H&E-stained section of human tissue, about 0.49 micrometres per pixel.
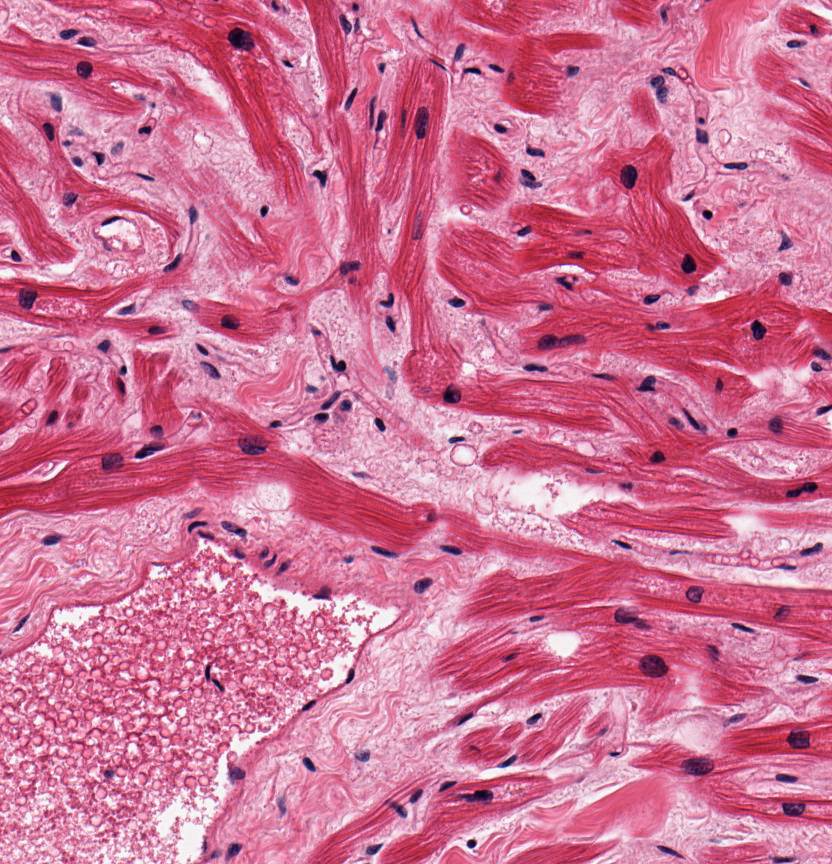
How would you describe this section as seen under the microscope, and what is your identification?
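Muscle fibre bundles run in varying directions, separated by pale interstitial tissue. Several fibres branch, joining neighbours. The loose, pale connective tissue between fibres contains small dark spindle-shaped nuclei. A vessel lumen is lined by flattened endothelial cells with elongated nuclei. It is atrial appendage of the heart.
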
